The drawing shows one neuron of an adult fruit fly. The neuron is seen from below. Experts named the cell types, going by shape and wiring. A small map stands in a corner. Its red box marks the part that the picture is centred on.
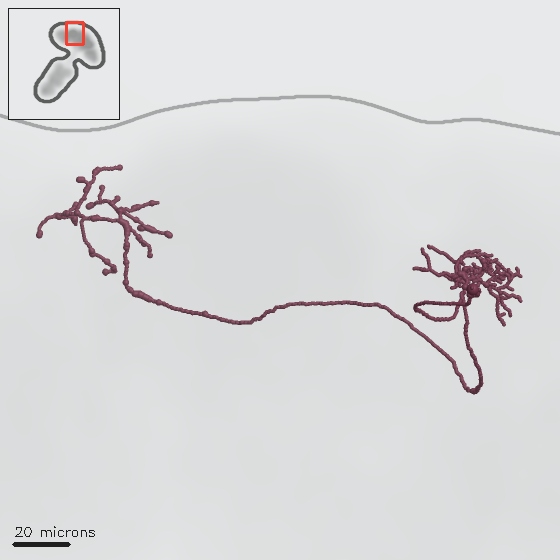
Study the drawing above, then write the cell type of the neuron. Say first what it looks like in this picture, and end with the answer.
It is in the brain and does not reach the nerve cord. Its cell body lies on the right of the picture. From left to right in the picture it spans about 180 microns. Its broad class is central-brain intrinsic neuron. The cell type is DP1m_vPN.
